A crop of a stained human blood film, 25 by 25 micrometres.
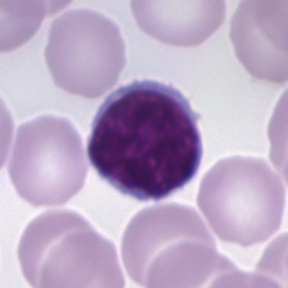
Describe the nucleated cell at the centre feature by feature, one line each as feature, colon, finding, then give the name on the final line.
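Nucleus: no lobes or notches
Chromatin: dark purple, coarsely clumped
Nucleolus: none seen
Cytoplasm: no granules
Name: typical lymphocyte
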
